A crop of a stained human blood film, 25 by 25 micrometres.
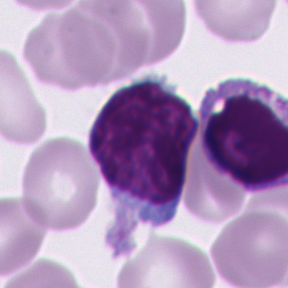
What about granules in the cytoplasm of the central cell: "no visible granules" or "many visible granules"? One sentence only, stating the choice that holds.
The cytoplasm of the cell shows no visible granules.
